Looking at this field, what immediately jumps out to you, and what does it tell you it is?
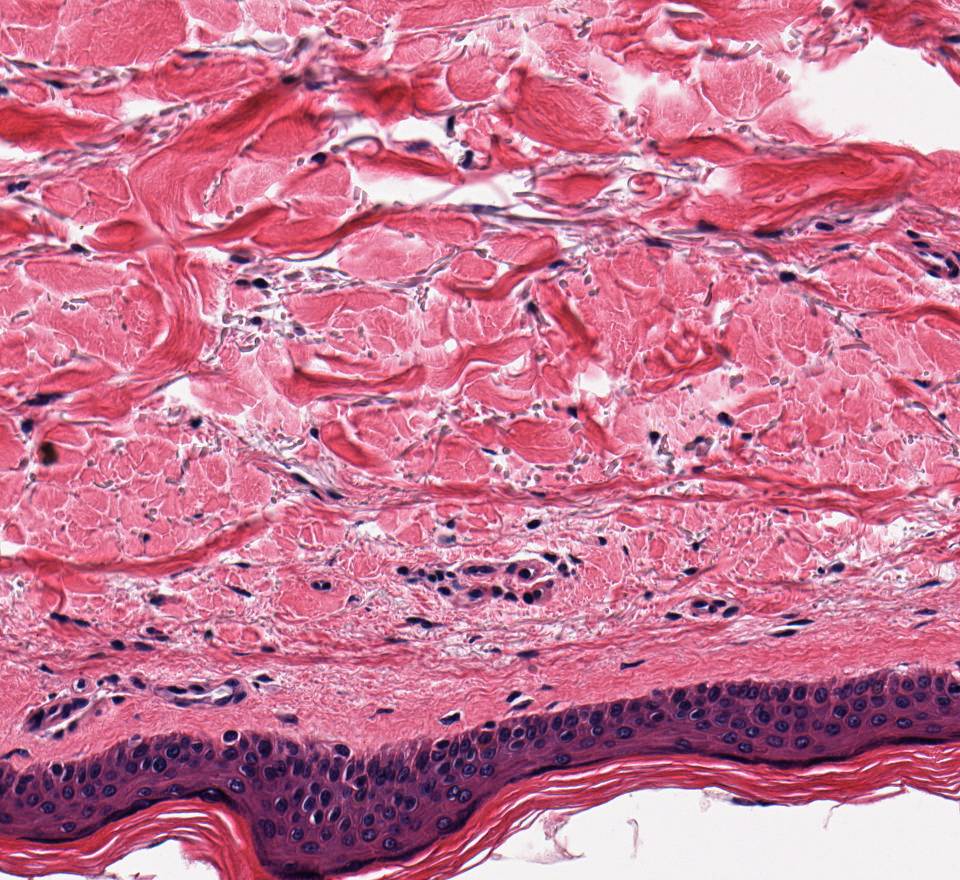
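Tissue: dermis. Coarse pink fibre bundles fill the upper two-thirds, cut in mixed orientations, some across, some lengthwise.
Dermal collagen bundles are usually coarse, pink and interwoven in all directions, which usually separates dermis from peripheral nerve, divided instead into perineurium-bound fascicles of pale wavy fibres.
Stratified squamous epithelium runs along the lower edge, parted from the coarse bundles by a narrow band of finer, paler connective tissue. No hair follicles or glands in field.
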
